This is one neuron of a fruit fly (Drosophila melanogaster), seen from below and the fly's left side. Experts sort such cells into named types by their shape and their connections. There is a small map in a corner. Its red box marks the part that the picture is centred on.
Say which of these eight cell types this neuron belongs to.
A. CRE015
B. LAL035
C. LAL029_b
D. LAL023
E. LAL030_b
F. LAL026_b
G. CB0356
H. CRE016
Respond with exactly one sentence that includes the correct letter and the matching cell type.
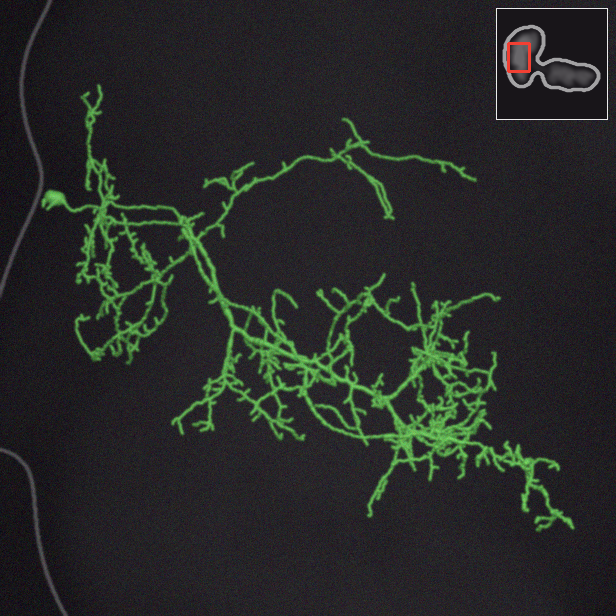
Here the neuron is of cell type LAL026_b, corresponding to option F.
